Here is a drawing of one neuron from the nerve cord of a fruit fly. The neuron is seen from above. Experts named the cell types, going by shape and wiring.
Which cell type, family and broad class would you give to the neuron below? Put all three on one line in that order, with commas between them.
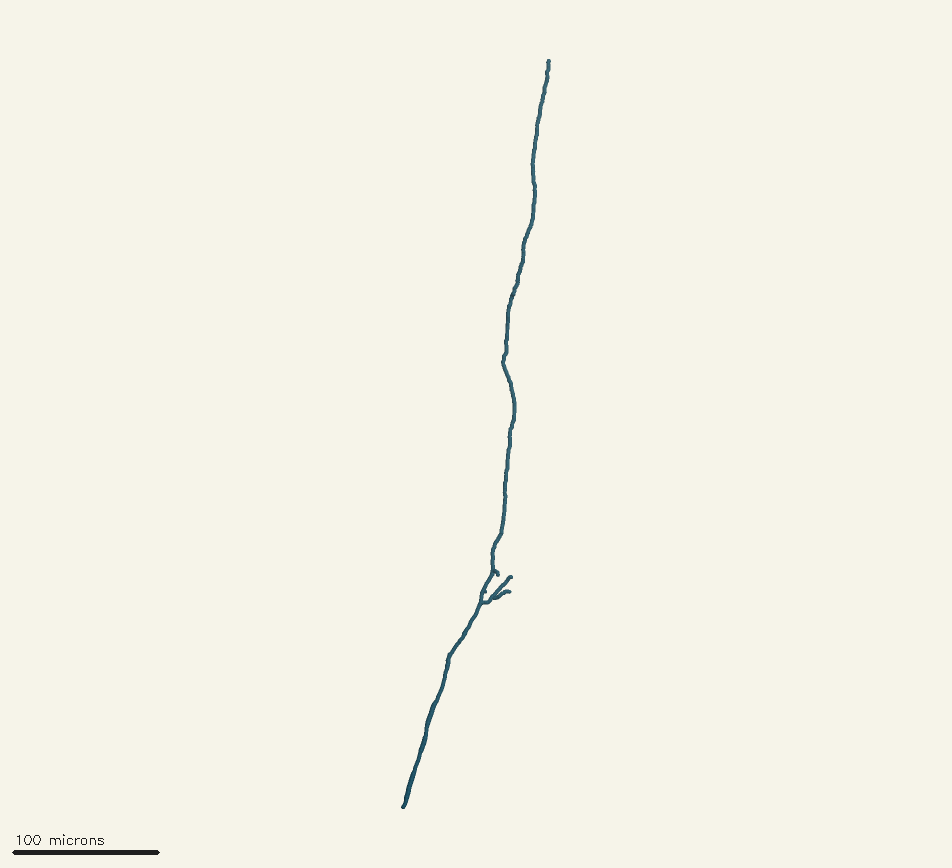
SApp08, class mechanosensory proprioceptive, sensory neuron ascending to the brain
